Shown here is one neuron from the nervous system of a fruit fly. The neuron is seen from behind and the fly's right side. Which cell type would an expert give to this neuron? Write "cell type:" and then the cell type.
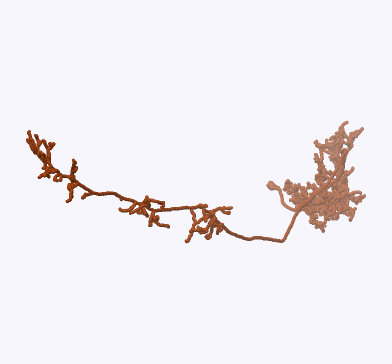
cell type: DNg39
